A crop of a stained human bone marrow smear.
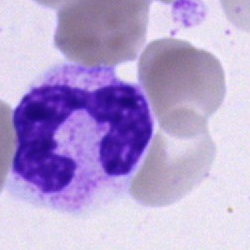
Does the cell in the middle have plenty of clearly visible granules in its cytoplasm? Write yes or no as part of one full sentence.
Yes, visible granules are present in great number in its cytoplasm.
